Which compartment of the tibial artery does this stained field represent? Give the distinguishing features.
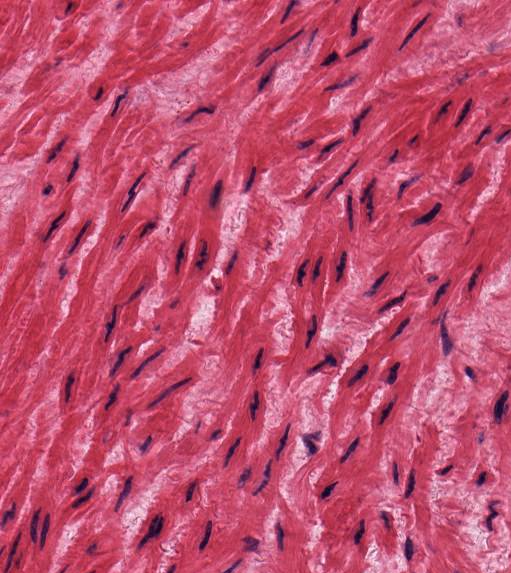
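The tunica media fills the field: elongated spindle-shaped cells packed side by side in parallel bundles run diagonally from lower left to upper right. Nuclei are elongated and cigar-shaped with blunt ends; cytoplasm is bright pink and finely fibrillar.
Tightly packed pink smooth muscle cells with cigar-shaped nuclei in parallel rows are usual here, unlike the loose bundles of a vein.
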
